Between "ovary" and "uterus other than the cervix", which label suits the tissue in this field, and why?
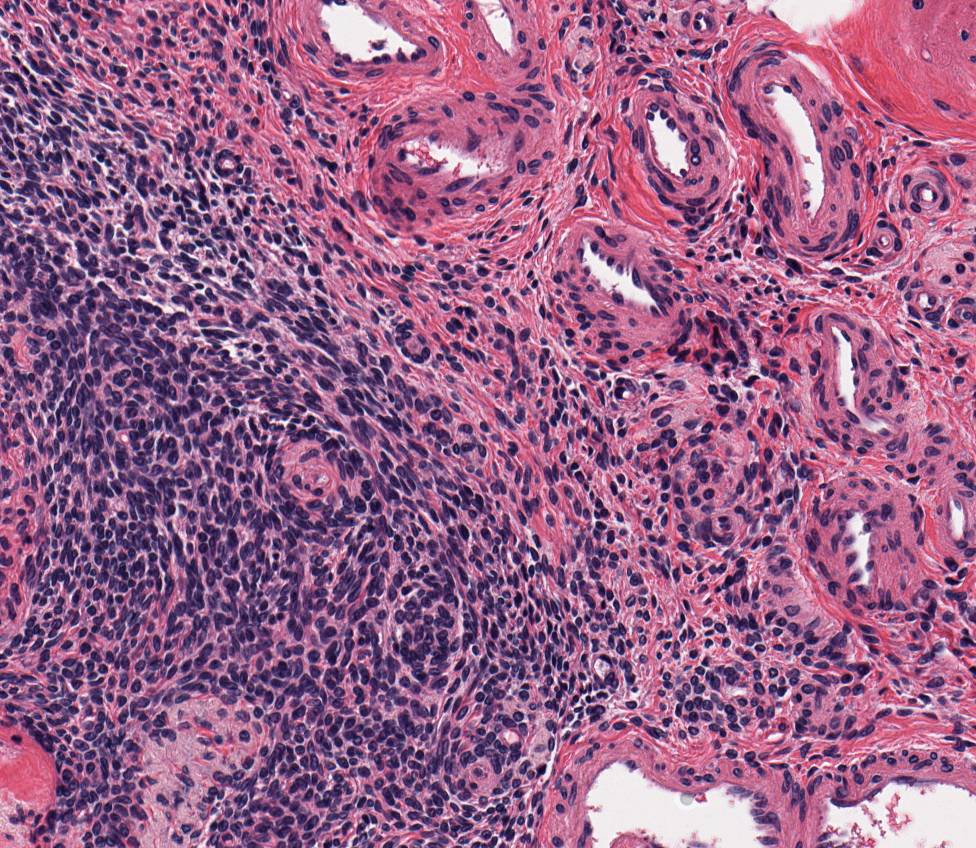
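This is ovary. Looking at the left and lower left: a densely cellular sheet of crowded, small, dark nuclei, oval to spindle-shaped, with scant cytoplasm. The upper right is less cellular, with numerous small thick-walled vessels clustered, lumens open and often slit-like, and pink collagen between.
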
